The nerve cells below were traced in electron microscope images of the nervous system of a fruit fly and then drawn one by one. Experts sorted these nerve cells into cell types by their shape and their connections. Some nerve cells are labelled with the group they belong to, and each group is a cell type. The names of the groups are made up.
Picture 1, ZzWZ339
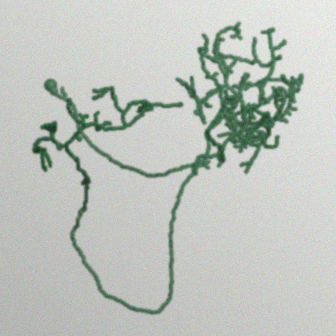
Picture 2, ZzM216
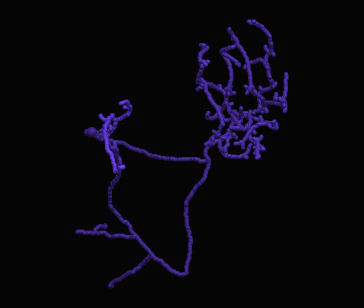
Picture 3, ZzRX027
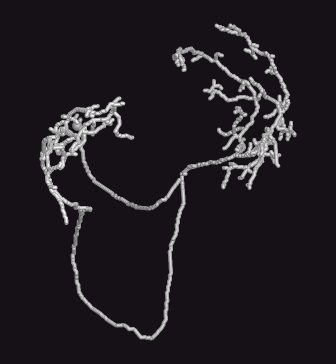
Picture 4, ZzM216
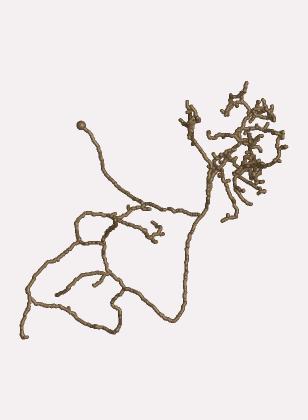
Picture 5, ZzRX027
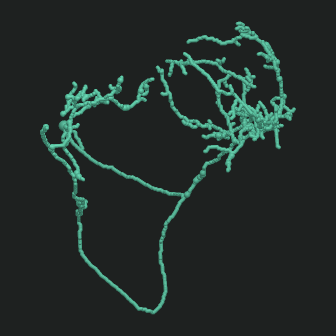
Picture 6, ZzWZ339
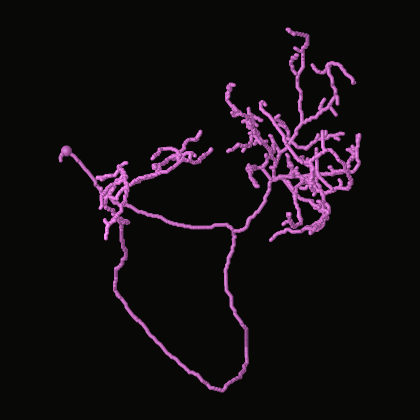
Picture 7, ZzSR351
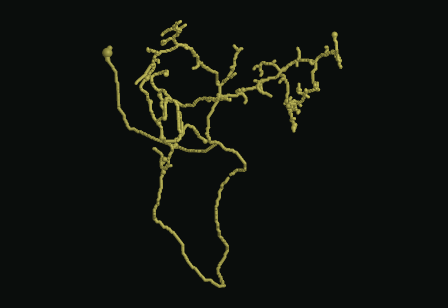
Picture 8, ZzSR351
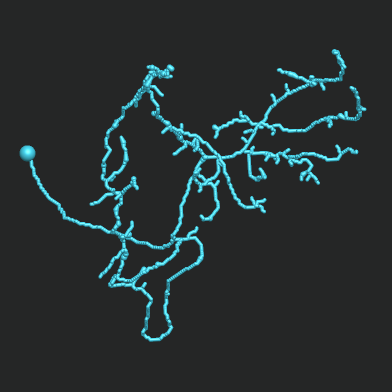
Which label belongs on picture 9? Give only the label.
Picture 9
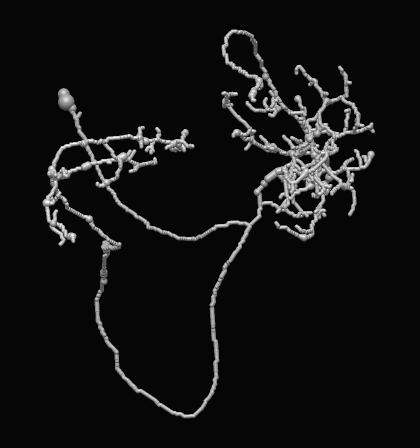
ZzWZ339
